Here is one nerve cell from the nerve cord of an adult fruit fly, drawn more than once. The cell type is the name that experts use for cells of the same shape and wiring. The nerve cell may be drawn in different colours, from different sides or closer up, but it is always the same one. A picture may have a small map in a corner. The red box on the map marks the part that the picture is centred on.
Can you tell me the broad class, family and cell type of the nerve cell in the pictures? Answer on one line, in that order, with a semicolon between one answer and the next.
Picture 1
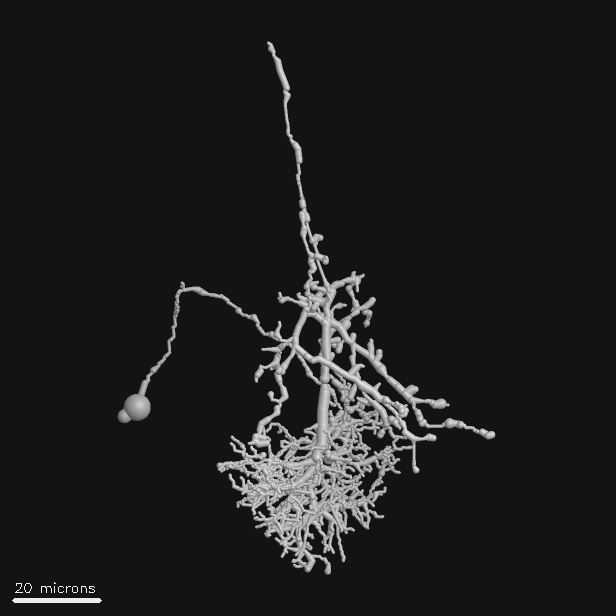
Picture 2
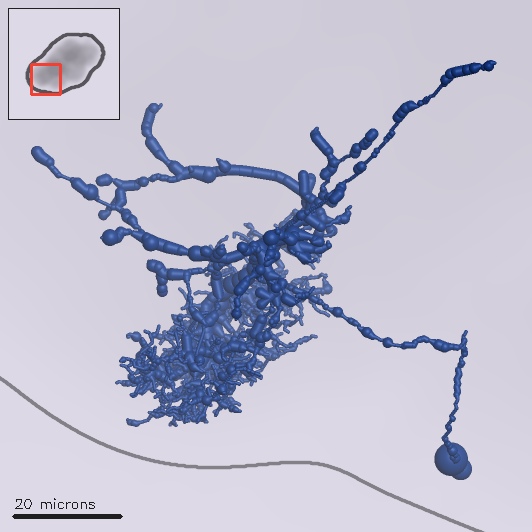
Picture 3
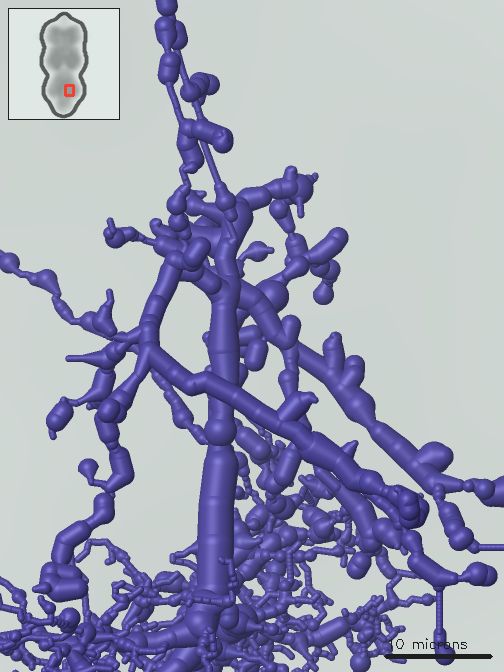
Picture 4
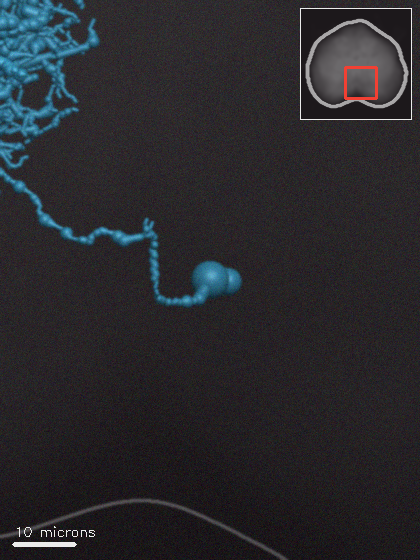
nerve-cord intrinsic neuron; hemilineage 13B; IN13B014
